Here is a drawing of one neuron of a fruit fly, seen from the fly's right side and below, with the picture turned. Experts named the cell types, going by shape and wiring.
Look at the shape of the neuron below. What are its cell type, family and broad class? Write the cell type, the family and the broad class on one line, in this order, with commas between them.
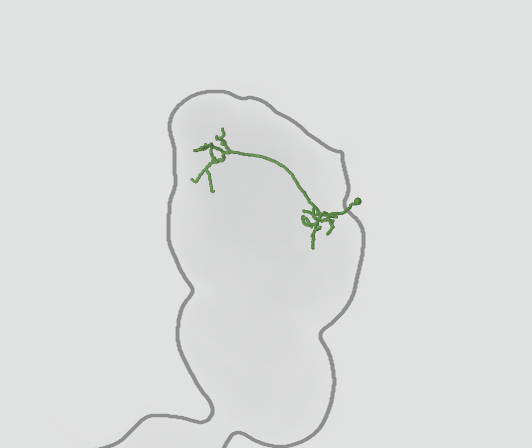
SMP735, hemilineage FLAa2, central-brain intrinsic neuron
